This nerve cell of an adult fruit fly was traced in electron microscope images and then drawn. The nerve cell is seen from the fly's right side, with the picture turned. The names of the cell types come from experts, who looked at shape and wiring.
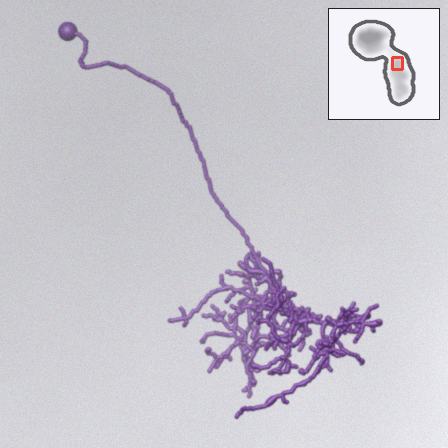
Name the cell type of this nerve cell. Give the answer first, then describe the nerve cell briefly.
It is of cell type IN09A074. This is a nerve-cord intrinsic neuron. The cell body can be seen at the upper left of the picture. Dozens of branch ends can be seen.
